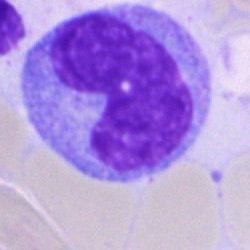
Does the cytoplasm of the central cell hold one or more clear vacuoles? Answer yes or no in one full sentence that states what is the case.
No, the cell's cytoplasm contains no vacuoles.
